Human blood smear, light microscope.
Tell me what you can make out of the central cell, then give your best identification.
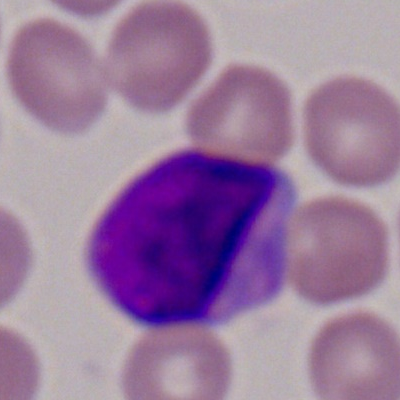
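You'll notice the chromatin here is dense and stains dark purple. Over on the right side there's a narrow pale blue rim of cytoplasm, with no granules in it and no vacuoles either. So this one's a myeloblast.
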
